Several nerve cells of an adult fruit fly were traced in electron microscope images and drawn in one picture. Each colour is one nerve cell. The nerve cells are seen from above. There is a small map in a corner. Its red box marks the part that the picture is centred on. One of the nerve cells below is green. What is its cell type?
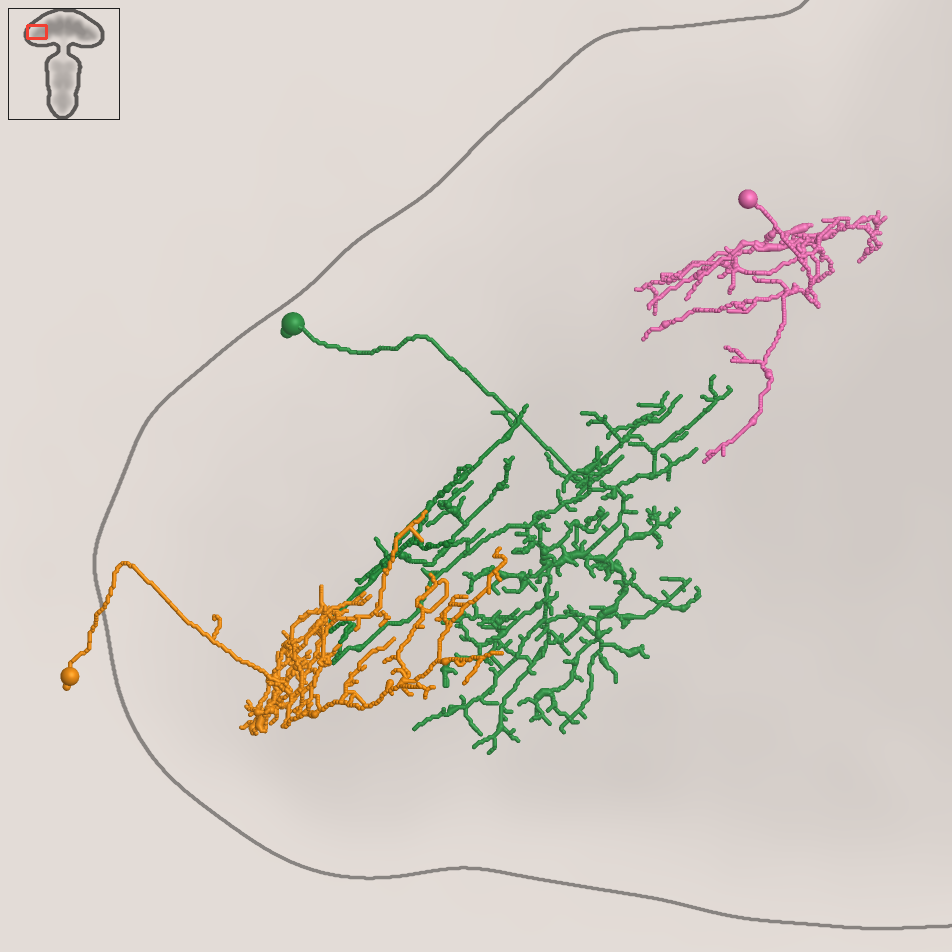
Cm8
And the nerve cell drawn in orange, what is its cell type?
Cm16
